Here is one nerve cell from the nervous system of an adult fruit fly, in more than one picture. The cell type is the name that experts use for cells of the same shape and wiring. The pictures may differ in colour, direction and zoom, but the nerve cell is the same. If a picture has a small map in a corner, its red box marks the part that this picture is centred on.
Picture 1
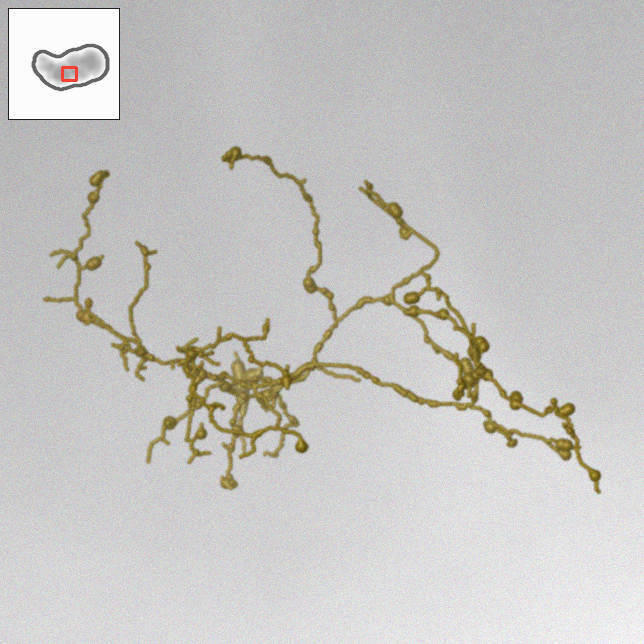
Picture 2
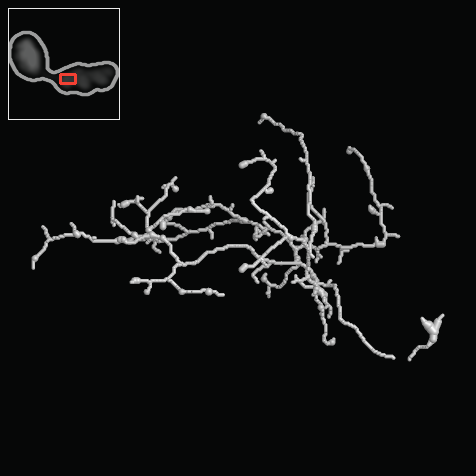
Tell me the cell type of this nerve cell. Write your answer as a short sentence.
The cell type is IN21A070.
